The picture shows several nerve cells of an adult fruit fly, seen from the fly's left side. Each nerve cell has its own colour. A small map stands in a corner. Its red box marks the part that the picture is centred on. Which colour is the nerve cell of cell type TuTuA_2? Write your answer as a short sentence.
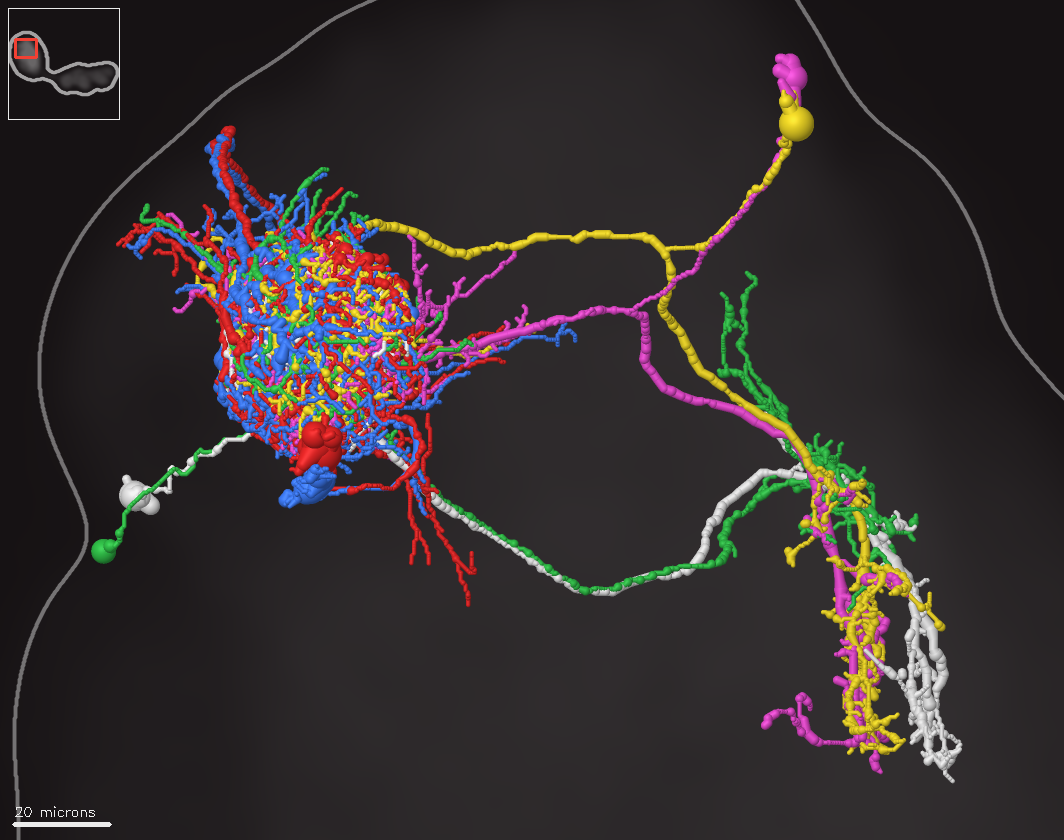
The colour is red.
